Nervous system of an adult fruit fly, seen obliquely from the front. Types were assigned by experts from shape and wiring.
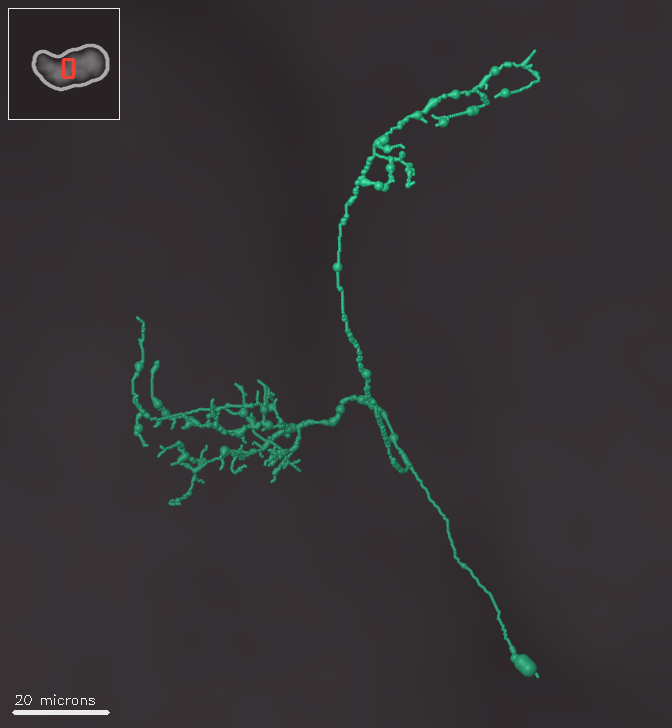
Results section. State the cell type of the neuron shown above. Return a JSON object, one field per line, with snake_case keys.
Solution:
{
 "cell_type": "LC16"
}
